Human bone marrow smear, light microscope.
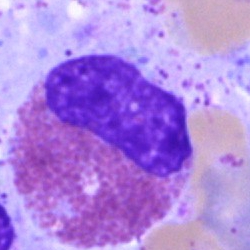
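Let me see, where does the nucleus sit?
Off-centre, toward the upper right of the cell.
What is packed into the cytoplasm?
Coarse round orange-pink granules.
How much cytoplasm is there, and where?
Plenty, spread over a broad area below and left of the nucleus.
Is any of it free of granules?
Yes, one small pale spot just below the nucleus.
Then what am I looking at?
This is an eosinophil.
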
